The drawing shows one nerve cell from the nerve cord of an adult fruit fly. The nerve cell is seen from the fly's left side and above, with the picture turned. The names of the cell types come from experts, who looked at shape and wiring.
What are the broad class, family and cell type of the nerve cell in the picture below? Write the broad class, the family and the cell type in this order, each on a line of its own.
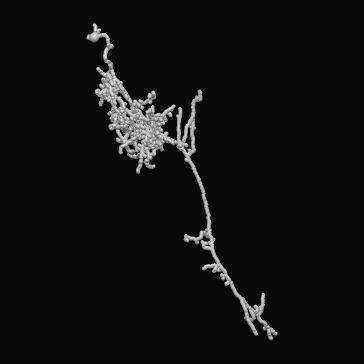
nerve-cord intrinsic neuron
hemilineage 05B
IN05B042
